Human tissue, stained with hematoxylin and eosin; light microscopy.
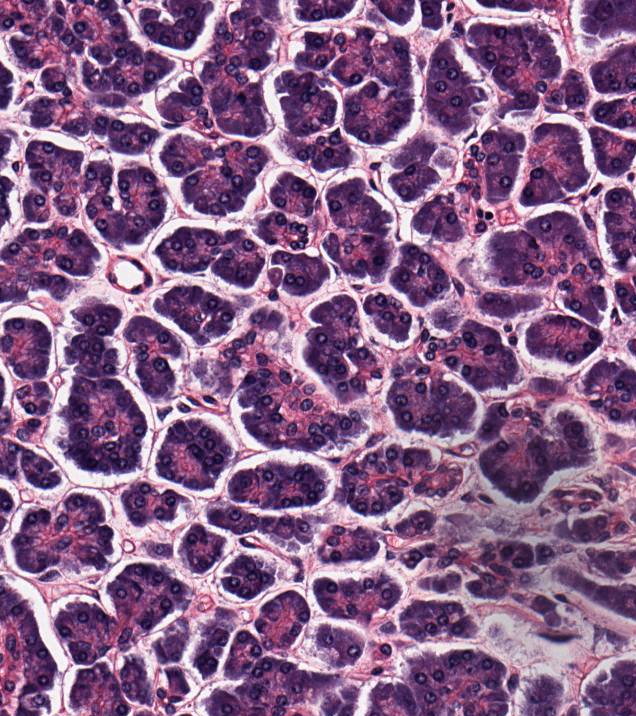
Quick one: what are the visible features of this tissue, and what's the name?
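Acinar cells pyramidal; round, fairly uniform nuclei set basally at the outer edge of each acinus. Cytoplasm deep purple at the base, paler pink and granular toward the acinar centre. Stroma between acini scant, pink, with a few slender nuclei. Tissue: pancreas.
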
